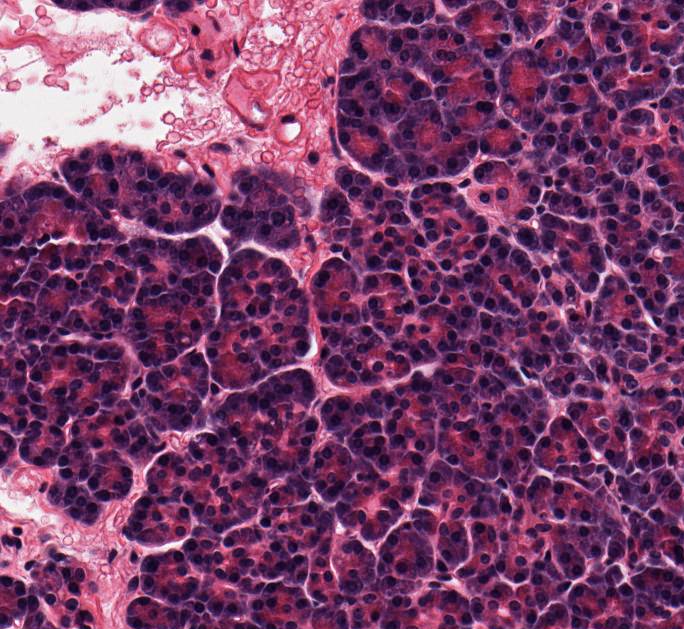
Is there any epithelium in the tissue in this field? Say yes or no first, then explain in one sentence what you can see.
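Yes. The acini are small rounded clusters of pyramidal cells with no open central lumen visible.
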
